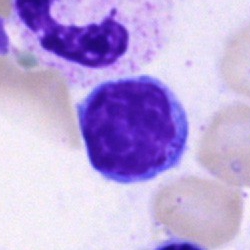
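Lymphocyte in the middle of a stained bone marrow smear. Its chromatin is clumped, with darker masses separated by paler areas. The rim of cytoplasm is widest on the right side, and you will find no granules or vacuoles in it.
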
